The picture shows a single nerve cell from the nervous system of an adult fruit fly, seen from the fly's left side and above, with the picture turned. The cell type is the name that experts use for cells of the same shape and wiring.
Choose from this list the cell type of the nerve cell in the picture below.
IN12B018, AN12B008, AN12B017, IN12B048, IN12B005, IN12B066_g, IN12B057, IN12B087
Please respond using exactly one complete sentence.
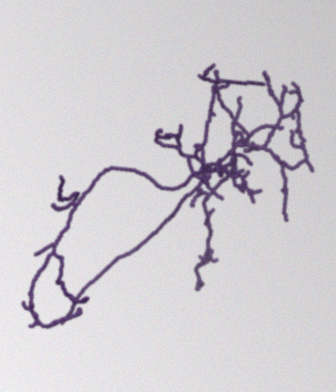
What this nerve cell is, by cell type, is IN12B066_g.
